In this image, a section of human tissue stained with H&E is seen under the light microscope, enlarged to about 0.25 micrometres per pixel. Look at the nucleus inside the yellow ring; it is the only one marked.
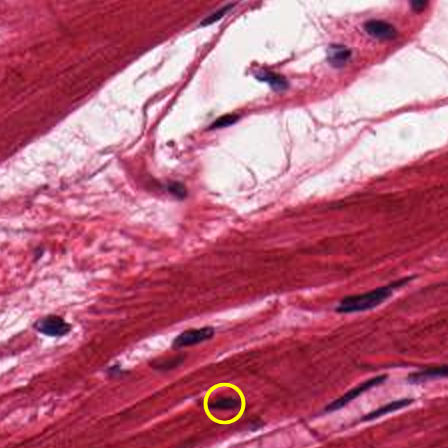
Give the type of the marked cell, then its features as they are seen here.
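This is a cardiomyocyte. The nucleus is a dark, elongated oval whose long axis runs along the length of the fibre it lies in. Its nucleus is somewhat smaller and slimmer than the dark nucleus lying up and to the left of it. The surrounding cytoplasm is abundant and deep pink-red, with fine lengthwise streaks. The cell lies in a band running parallel to neighbouring pink fibres, separated from them by thin pale clefts.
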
